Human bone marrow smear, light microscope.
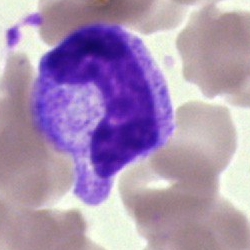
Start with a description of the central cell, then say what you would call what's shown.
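The cell has an irregular rather than round outline. Its nucleus runs along the top and right side, curved into a broad C shape that wraps around a pale patch of cytoplasm on the left. The chromatin is dark purple and densely stained. This is a band neutrophil.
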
